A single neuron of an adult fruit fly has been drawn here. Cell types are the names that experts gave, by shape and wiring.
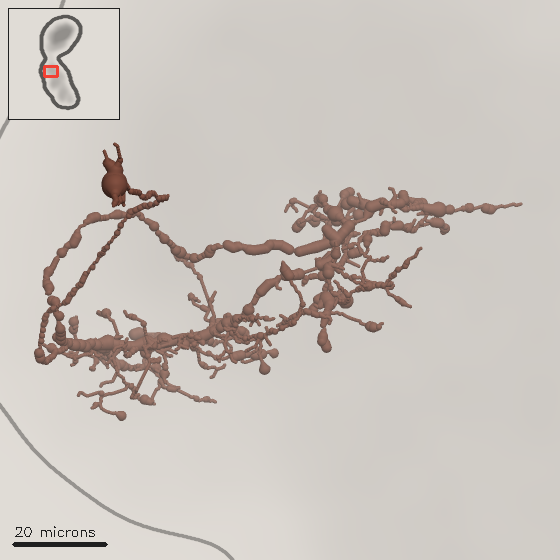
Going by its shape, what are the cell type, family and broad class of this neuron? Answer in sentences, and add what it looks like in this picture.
Its cell type is IN13B019. Its family is hemilineage 13B. Its broad class is nerve-cord intrinsic neuron. By the scale bar it is about 110 microns wide in this view. The picture shows dozens of branch ends.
